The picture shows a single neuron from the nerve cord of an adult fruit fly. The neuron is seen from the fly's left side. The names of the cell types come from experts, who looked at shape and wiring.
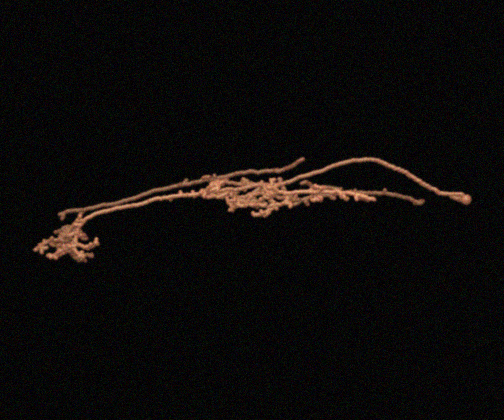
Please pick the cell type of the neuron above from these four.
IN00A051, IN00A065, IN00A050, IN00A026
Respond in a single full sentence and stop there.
Of the cell type IN00A026 is this neuron.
